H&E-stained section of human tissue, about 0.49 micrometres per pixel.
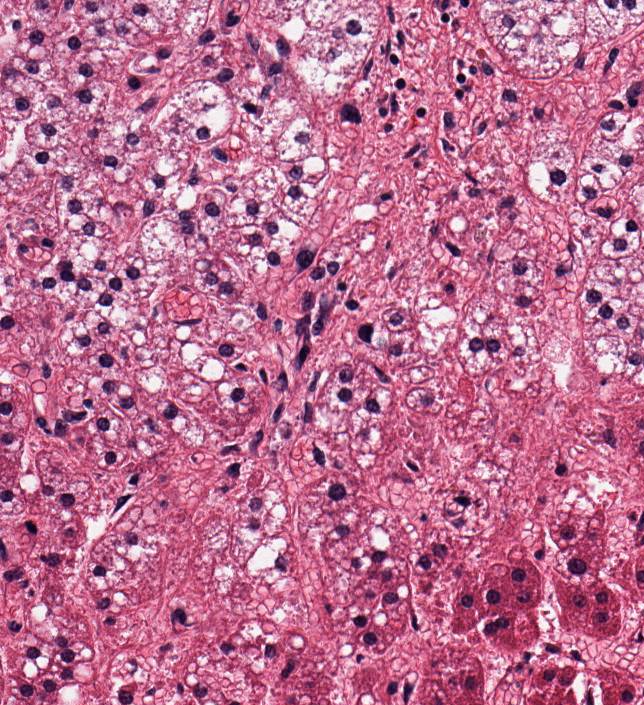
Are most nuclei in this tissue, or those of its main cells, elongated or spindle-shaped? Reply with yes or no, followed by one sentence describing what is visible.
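No. The nuclei of the vacuolated cells are small, round, dark and centrally placed.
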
